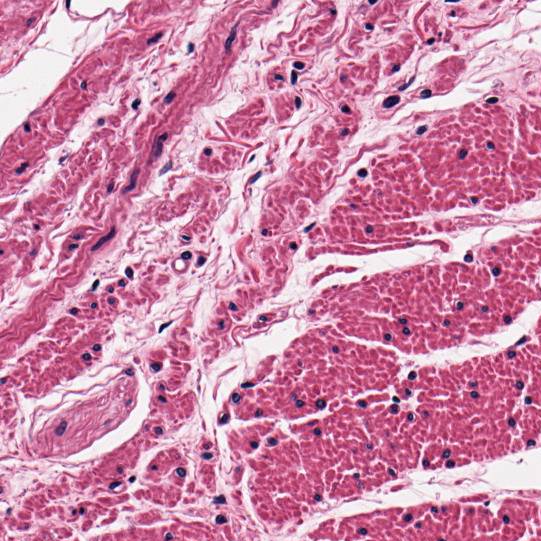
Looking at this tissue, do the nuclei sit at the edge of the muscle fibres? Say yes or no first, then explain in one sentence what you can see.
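No. The nuclei are small, dark and oval, and most sit singly in the centre of a fibre profile.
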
